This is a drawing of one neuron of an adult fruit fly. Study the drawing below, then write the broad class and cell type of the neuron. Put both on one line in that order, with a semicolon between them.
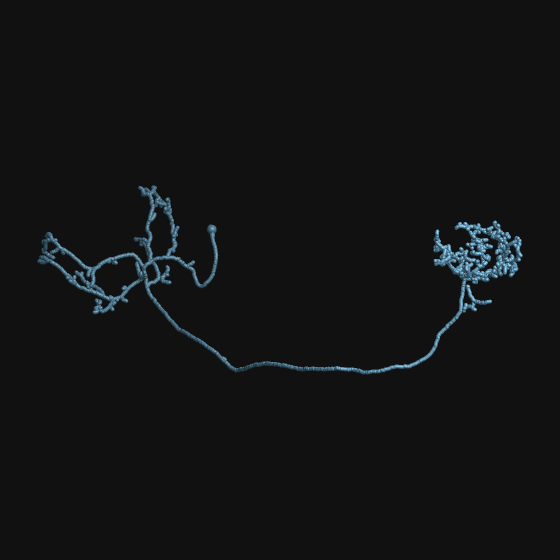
ascending neuron; ANXXX250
